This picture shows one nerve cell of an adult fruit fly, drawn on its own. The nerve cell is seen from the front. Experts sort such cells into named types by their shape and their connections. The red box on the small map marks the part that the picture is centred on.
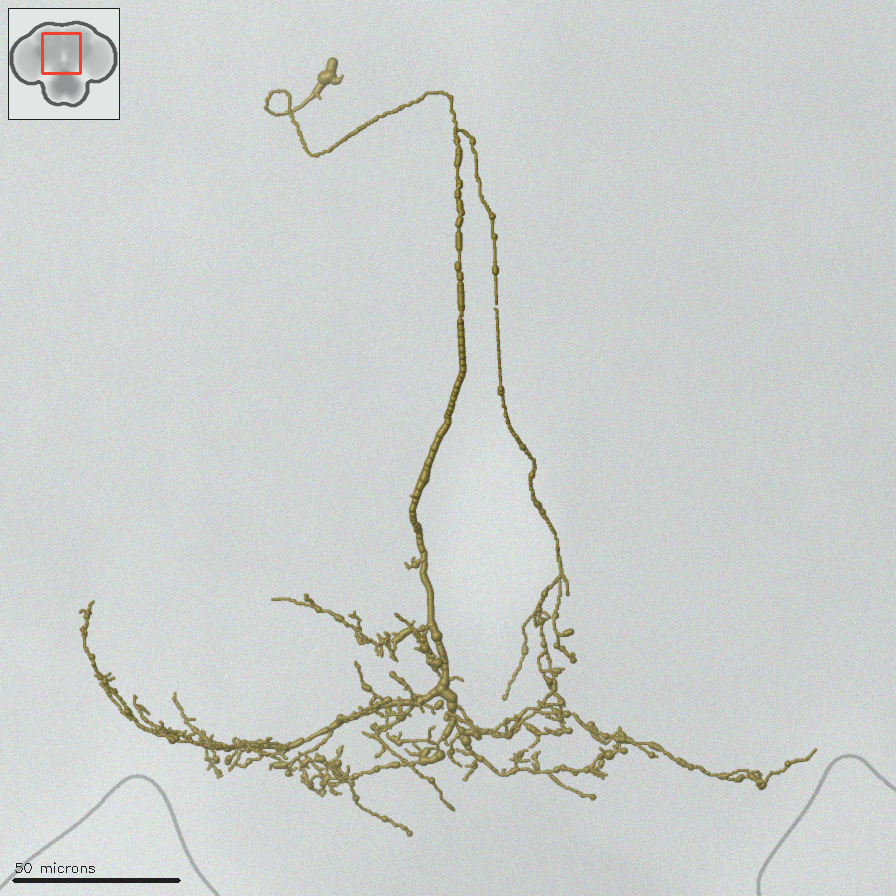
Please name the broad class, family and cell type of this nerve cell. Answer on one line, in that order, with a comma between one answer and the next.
central-brain intrinsic neuron, hemilineage SMPpv1, CB0647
